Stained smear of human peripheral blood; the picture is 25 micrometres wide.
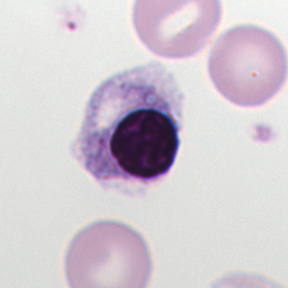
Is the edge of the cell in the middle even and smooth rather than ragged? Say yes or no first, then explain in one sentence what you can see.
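No. The cell's outline is irregular, with ragged, uneven edges.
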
